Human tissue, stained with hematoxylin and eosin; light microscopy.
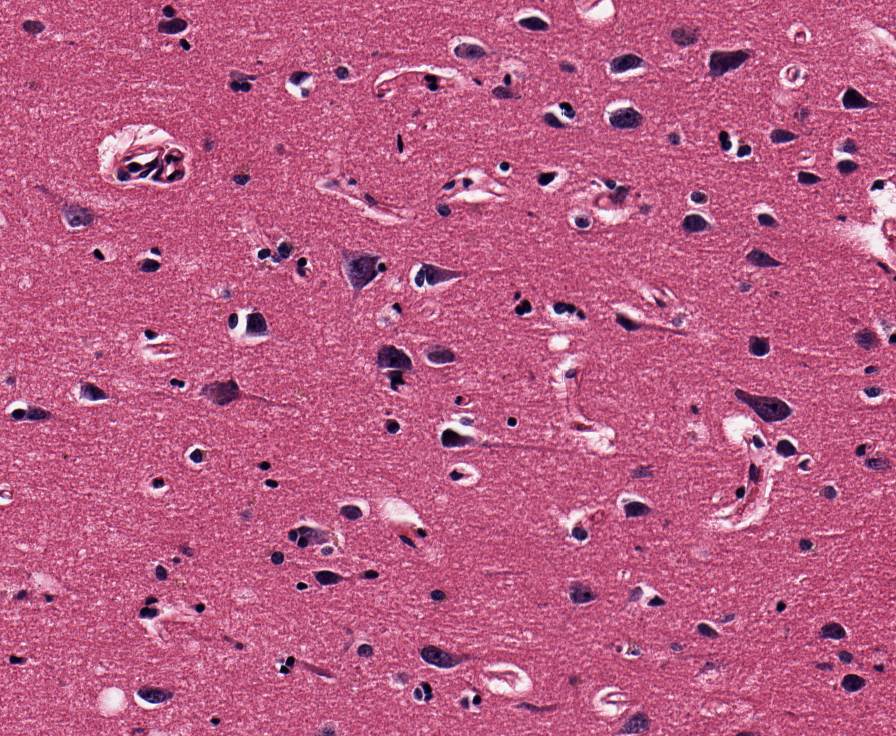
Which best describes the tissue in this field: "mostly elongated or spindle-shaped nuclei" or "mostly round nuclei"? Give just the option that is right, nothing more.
Mostly round nuclei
